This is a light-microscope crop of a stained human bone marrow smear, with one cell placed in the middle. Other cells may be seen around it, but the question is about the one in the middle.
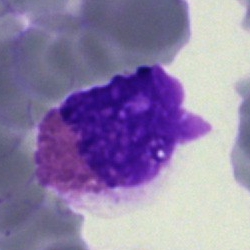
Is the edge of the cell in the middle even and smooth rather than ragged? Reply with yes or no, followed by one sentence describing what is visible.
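No. The cell outline is irregular and bumpy rather than smoothly round.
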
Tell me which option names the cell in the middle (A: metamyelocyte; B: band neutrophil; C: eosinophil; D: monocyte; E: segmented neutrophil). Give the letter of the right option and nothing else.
C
